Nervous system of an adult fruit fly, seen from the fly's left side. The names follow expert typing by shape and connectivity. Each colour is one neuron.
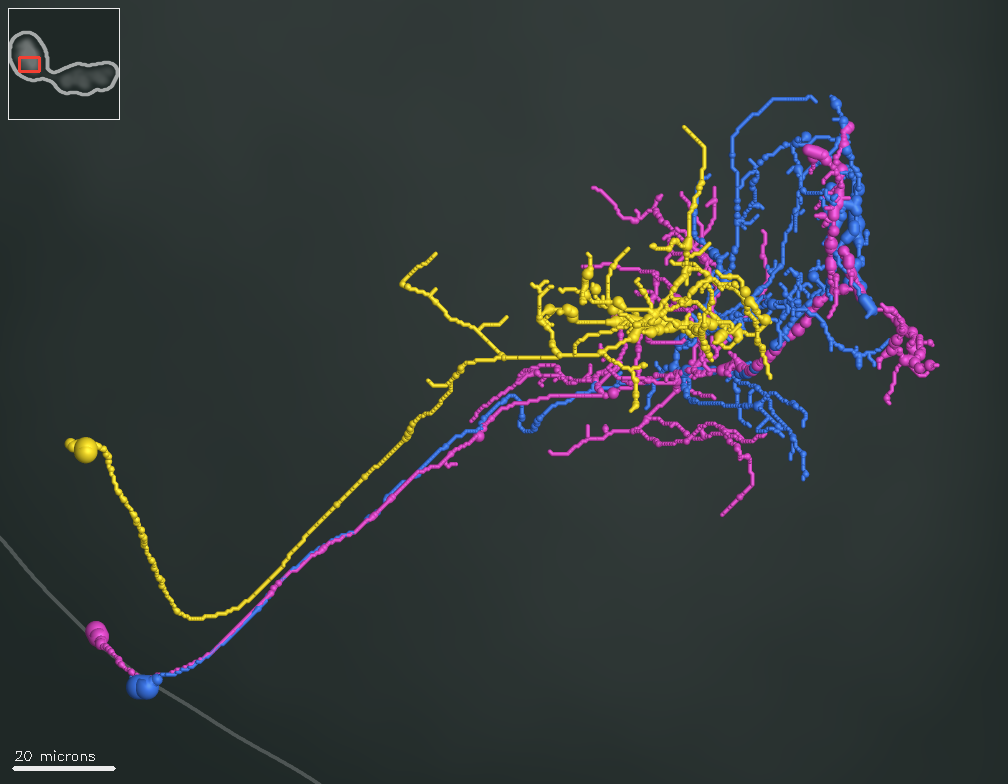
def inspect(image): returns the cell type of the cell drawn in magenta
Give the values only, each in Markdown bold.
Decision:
**PS330**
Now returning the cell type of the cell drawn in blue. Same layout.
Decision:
**PS323**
